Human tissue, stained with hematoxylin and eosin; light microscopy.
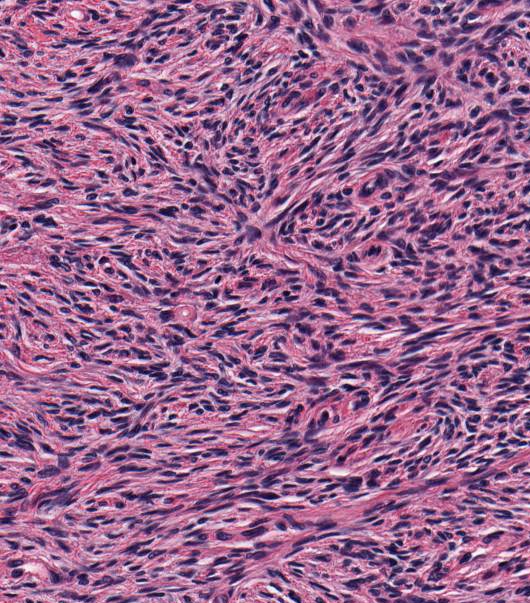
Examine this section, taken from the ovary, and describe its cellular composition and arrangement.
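Look first at the cells: they are spindle cells, and they fill the whole field in short fascicles running in many different directions. Notice how densely packed they are everywhere, with no paucicellular zones. Their nuclei are elongated and darkly stained. The cytoplasm is pale pink and scant, and you won't find distinct cell borders.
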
